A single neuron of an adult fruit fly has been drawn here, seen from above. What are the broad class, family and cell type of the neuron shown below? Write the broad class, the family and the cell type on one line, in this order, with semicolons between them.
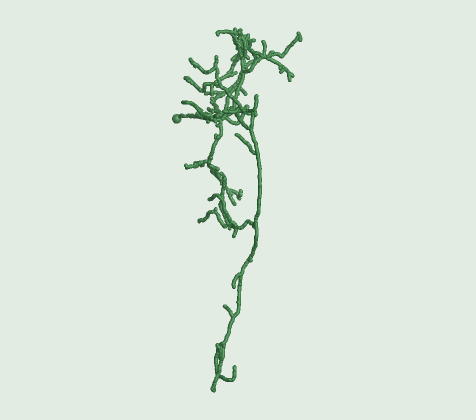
nerve-cord intrinsic neuron; hemilineage 12A; IN12A019_a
